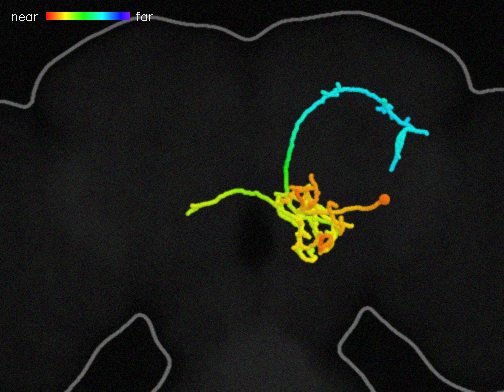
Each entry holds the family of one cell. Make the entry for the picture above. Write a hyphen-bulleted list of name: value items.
- family: hemilineage ALl1_ventral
